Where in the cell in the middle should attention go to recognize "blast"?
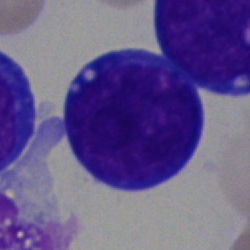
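Yes, it's a blast. Look first at the edge: the cell is round and smoothly outlined. The whole cell takes up a deep blue-violet stain. The chromatin is fairly even throughout, with no coarse dark clumps. Just inside the upper-left margin there are a few small white spots.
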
